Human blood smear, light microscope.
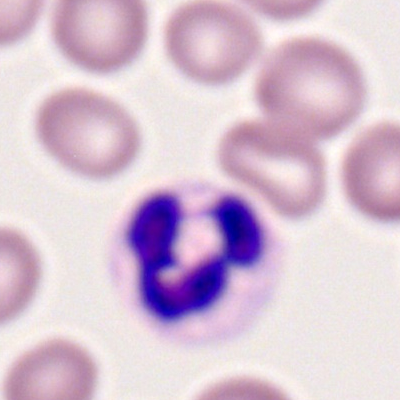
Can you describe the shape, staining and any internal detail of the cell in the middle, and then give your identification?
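The nucleus is divided into several lobes arranged around the centre of the cell. Pale pinkish-lilac cytoplasm surrounds these lobes and contains neither large orange-red granules nor visible vacuoles. This is a segmented neutrophil.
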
